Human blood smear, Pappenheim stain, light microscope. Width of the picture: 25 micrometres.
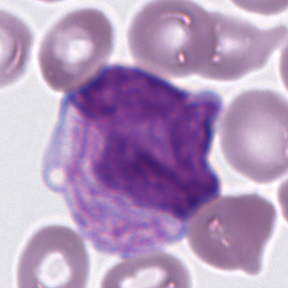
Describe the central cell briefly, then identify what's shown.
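First, the outline: irregular, not smoothly round. Then the nucleus, which lies toward the upper right, its chromatin staining dark purple. And the cytoplasm is pale, sitting mainly on the lower left side. The cell is an atypical promyelocyte.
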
